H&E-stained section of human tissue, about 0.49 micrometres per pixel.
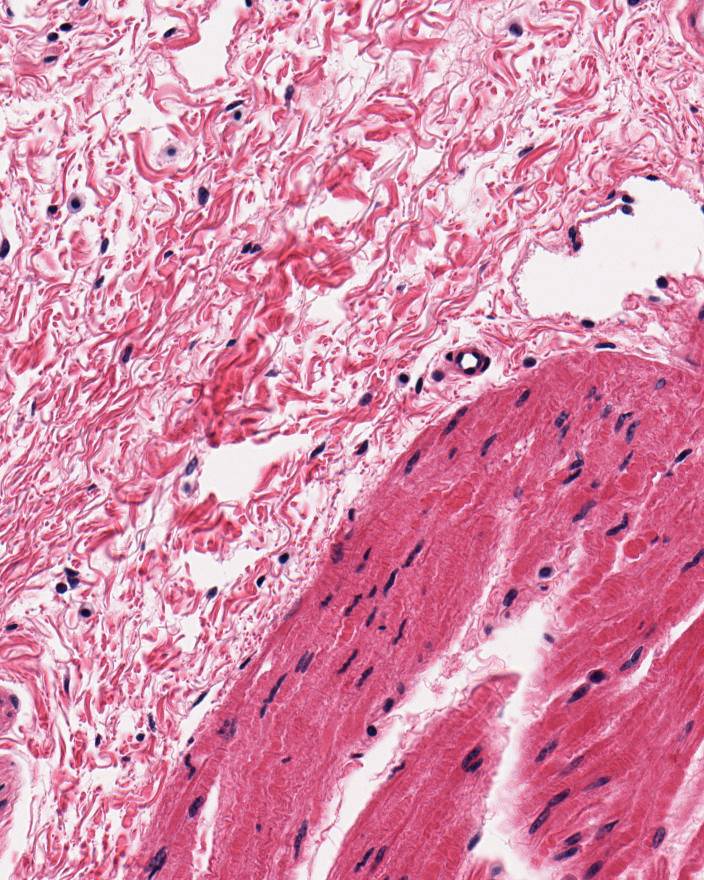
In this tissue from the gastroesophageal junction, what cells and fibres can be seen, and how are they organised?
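Upper left: loose connective tissue. Lower right: broad band of muscle, fibres running diagonally from lower left toward upper right. Nuclei elongated, dark, central within the fibres. Cytoplasm deep, dense pink.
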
